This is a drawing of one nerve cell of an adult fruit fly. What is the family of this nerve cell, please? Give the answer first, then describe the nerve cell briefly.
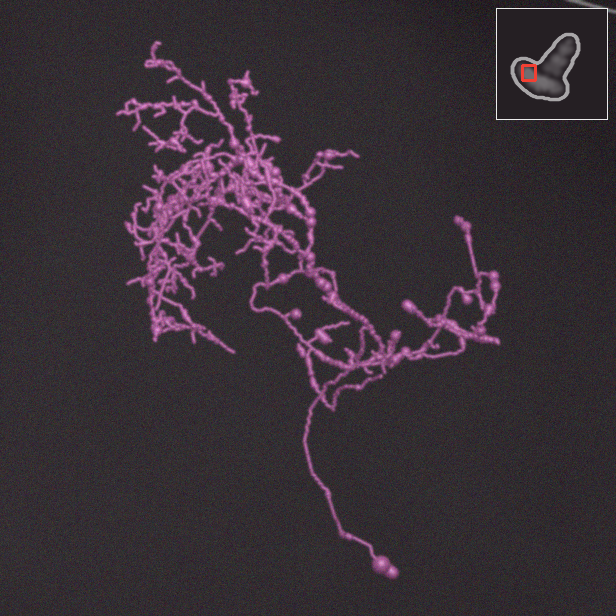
Its family is hemilineage LHd1. This is a central-brain intrinsic neuron. Its cell body lies at the bottom of the picture. Dozens of branch ends can be seen.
